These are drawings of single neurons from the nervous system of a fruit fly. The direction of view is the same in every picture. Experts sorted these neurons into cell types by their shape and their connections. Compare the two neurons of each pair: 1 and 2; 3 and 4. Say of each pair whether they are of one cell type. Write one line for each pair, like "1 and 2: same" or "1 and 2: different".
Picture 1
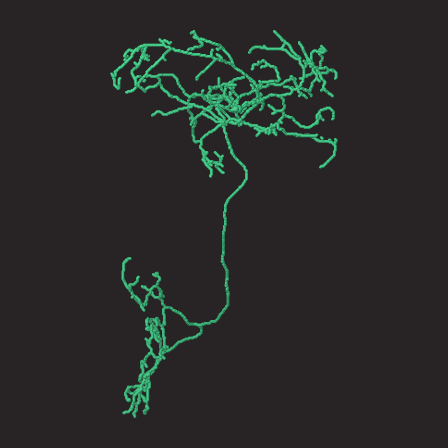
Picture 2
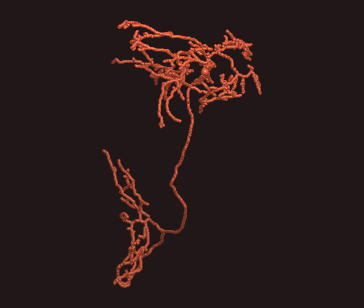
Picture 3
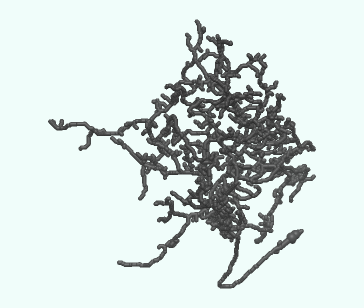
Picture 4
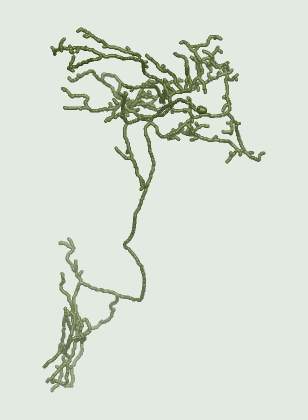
1 and 2: same
3 and 4: different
